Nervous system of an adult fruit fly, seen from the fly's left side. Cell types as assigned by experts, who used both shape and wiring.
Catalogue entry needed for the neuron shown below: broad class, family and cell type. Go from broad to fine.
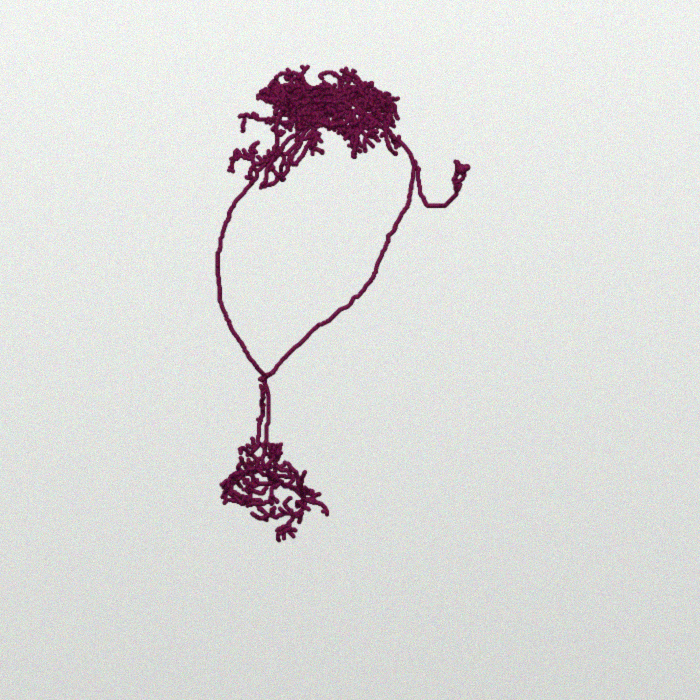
central-brain intrinsic neuron; hemilineage DM2_central; SMP285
